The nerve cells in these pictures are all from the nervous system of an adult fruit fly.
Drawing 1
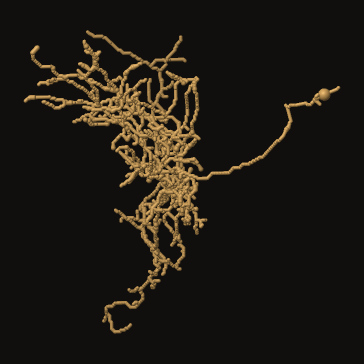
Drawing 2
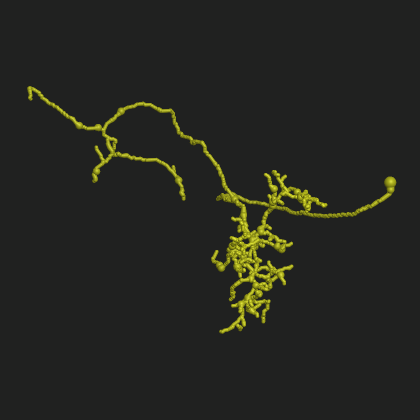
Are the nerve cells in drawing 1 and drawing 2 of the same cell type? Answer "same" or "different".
different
